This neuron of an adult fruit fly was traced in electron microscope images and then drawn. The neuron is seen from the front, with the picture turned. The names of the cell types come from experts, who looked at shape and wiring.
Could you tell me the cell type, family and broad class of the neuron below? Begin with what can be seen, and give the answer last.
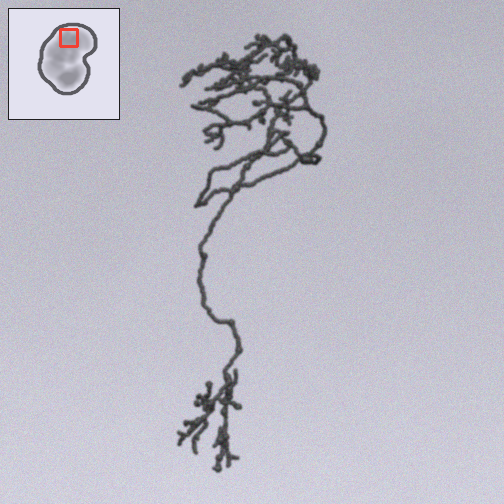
The picture shows dozens of branch ends. As drawn here it is more than twice as tall as it is wide. It is of cell type AOTU018. Its family is hemilineage AOTUv4_dorsal. Its broad class is central-brain intrinsic neuron.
